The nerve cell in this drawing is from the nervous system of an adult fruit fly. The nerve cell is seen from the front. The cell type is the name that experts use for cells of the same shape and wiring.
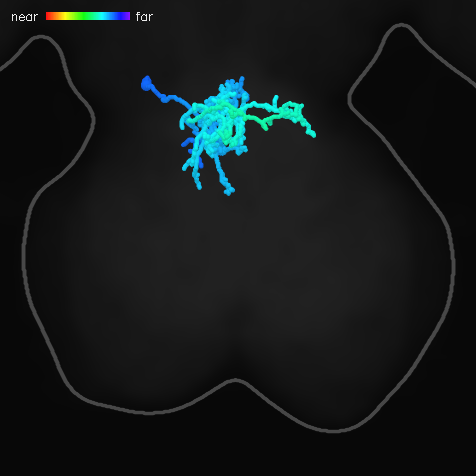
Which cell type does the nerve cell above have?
IN06A050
